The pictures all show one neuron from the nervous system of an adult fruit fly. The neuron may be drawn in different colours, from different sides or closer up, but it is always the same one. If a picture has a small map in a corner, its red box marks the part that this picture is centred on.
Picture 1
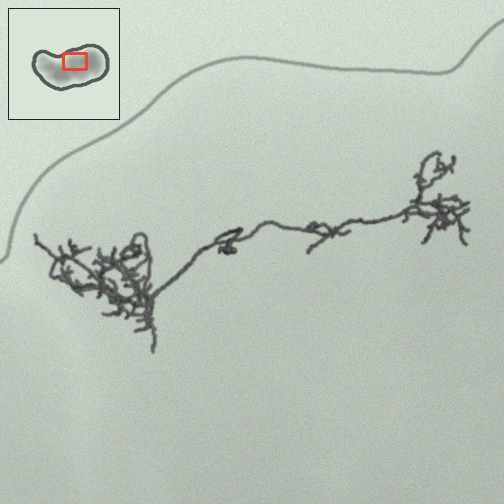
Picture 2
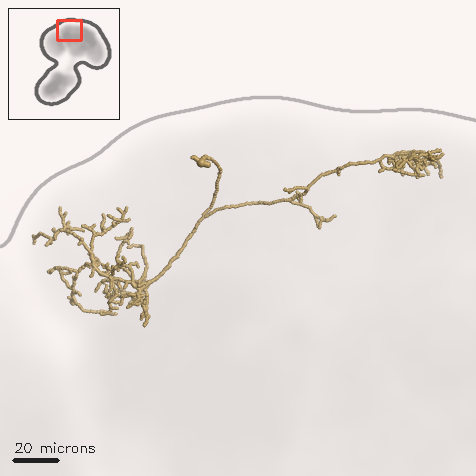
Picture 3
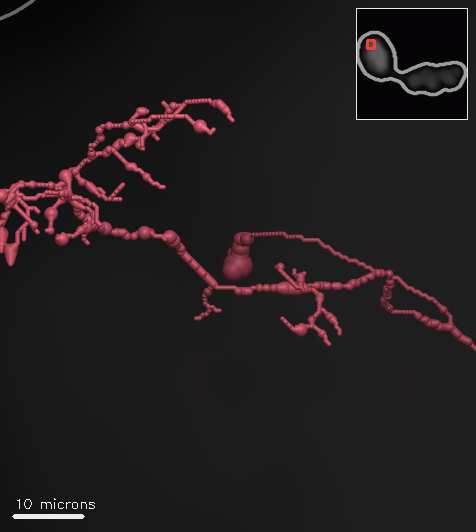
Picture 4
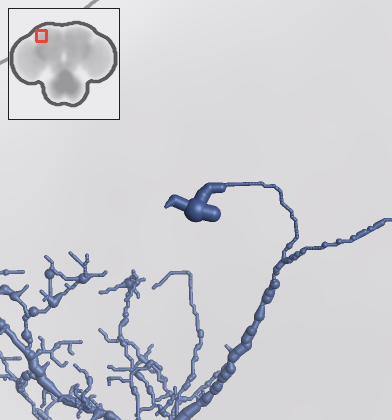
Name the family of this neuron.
hemilineage SLPad1_anterior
